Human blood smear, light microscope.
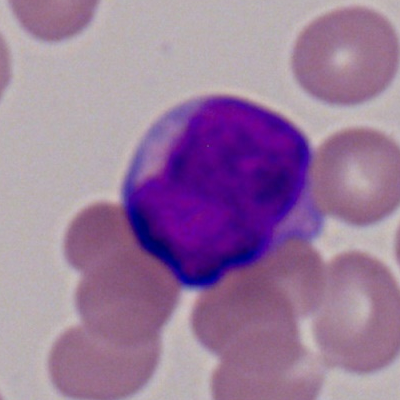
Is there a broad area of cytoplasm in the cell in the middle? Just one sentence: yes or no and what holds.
No, rather than abundant, the cytoplasm of the cell is scant.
